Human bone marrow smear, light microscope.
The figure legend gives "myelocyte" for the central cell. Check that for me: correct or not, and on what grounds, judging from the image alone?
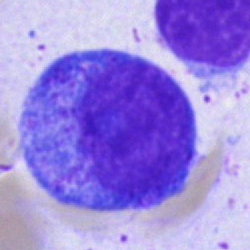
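Blue cytoplasm: this feature goes with promyelocyte and against myelocyte.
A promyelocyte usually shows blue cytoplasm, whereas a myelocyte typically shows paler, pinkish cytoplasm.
Outline and nucleus: the cell is round and smooth, with its nucleus lying off-centre toward the right and filling more than half of the cell; these are simply seen. Chromatin and vacuoles: the chromatin is finely textured rather than coarsely clumped, and no vacuoles are seen; these too are simply seen. Verdict: myelocyte does not fit, and the cell is a promyelocyte.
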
